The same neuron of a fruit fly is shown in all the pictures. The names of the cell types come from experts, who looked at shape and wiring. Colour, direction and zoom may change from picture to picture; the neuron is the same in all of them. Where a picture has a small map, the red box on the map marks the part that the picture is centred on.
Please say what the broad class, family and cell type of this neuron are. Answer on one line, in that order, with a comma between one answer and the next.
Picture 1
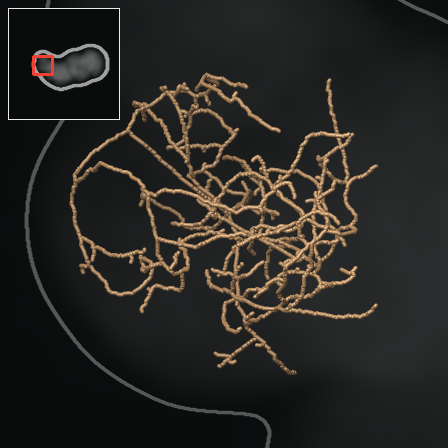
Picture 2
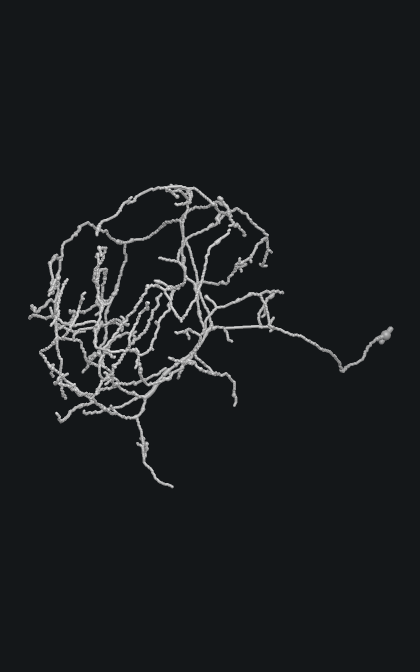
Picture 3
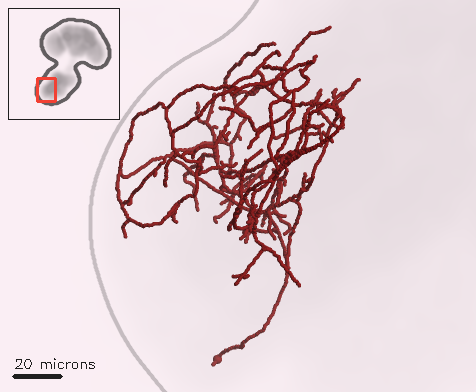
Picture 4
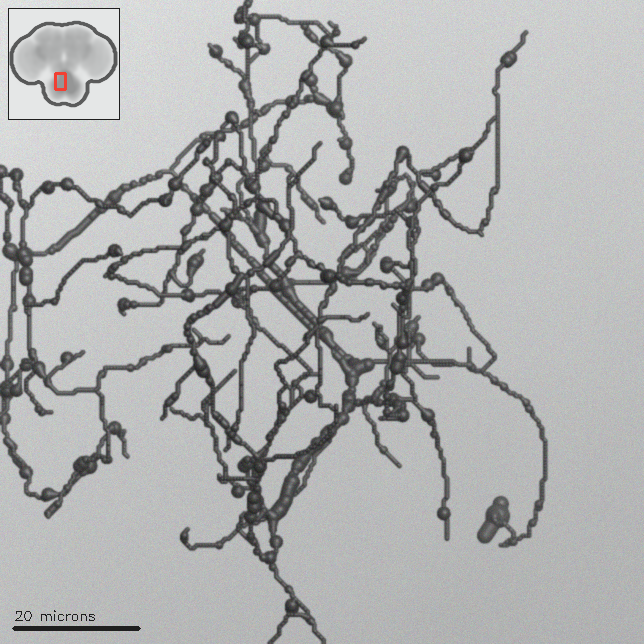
nerve-cord intrinsic neuron, hemilineage 04B, IN04B048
